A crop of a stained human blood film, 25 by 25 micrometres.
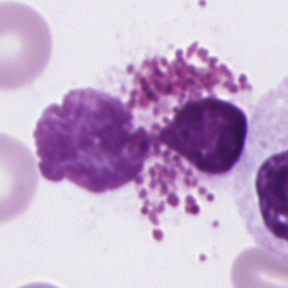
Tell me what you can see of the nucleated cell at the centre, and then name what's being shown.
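Two nuclear lobes, left and right, are joined by a narrow middle part. The left lobe is larger, paler and mottled, with a more ragged edge; the right lobe stains darker purple. Between the granules the cytoplasm is very pale, almost colourless. Answer: eosinophil.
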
